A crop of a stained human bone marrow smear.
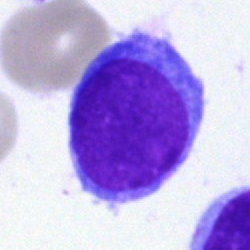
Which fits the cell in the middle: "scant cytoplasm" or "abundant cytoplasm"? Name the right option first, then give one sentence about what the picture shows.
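Scant cytoplasm. The cytoplasm is a narrow rim stained deep blue.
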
